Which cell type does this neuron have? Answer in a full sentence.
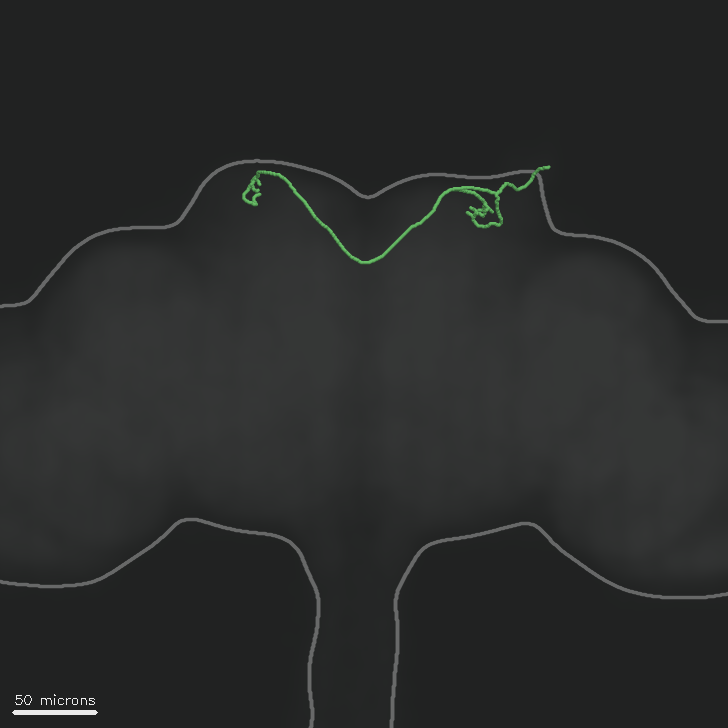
The cell type is ORN_DC3.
